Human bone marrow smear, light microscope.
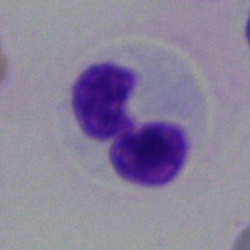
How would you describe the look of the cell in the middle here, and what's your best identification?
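Going through the cell in order: its outline is round and smooth; its chromatin is dark purple and coarsely clumped; no nucleoli are visible in the nucleus; and the cytoplasm is abundant and pale greyish lilac. Last comes the name: a segmented neutrophil.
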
